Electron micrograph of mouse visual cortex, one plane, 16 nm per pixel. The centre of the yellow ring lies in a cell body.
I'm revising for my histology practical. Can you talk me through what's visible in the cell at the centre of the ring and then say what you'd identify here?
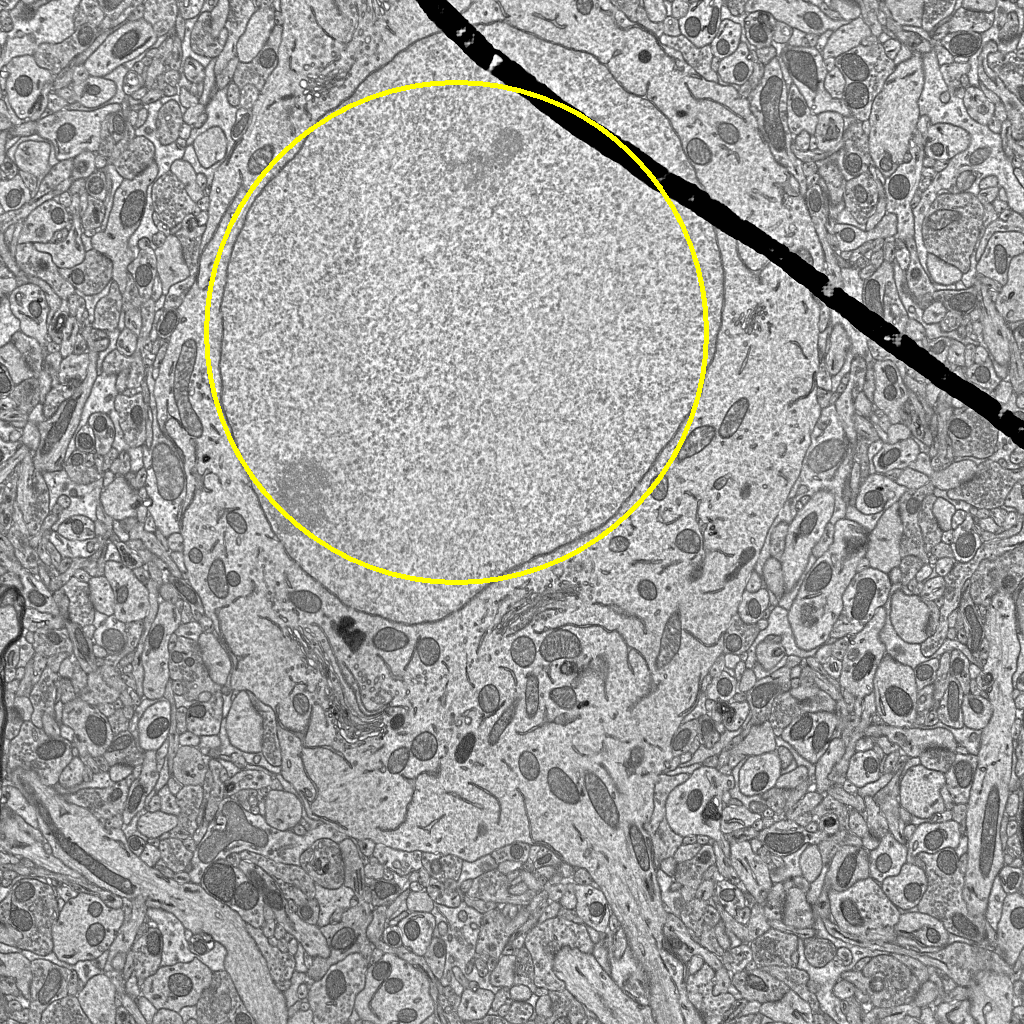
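Start with the nucleus: it is large and round, and its envelope is smooth, without deep folds. The chromatin is pale and finely dispersed, with no dark clumps along the envelope. Stacks of flattened Golgi cisternae lie below the nucleus, and a few dark dense bodies sit just below and left of it. This is an excitatory neuron.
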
